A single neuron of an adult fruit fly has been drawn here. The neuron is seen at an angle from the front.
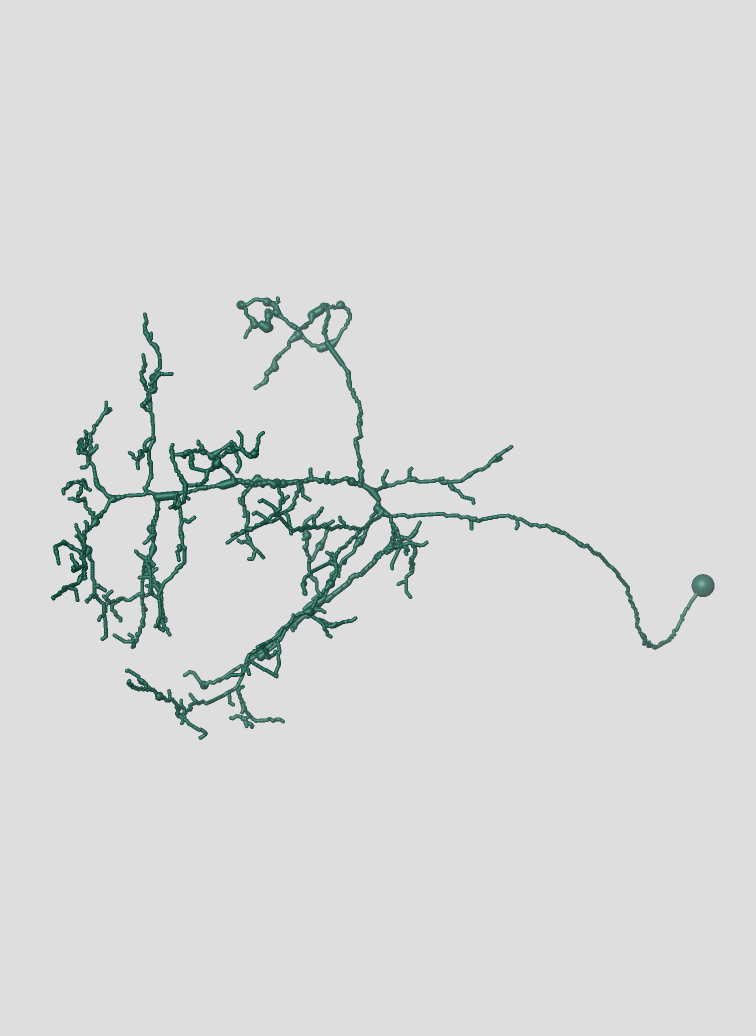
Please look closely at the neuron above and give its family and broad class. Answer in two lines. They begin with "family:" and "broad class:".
family: hemilineage 04B
broad class: nerve-cord intrinsic neuron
